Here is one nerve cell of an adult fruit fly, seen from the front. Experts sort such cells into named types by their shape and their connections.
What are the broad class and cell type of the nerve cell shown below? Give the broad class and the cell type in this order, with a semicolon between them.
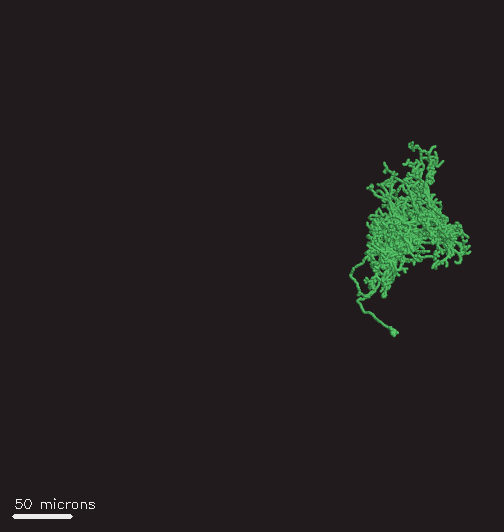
central-brain intrinsic neuron; AVLP251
